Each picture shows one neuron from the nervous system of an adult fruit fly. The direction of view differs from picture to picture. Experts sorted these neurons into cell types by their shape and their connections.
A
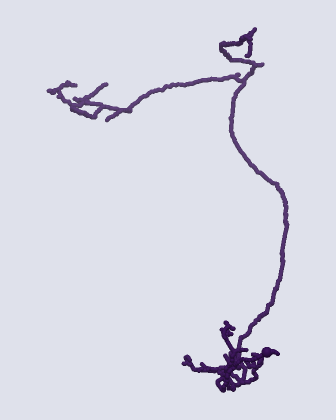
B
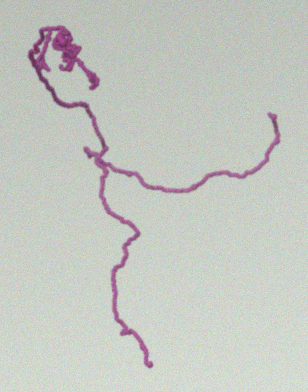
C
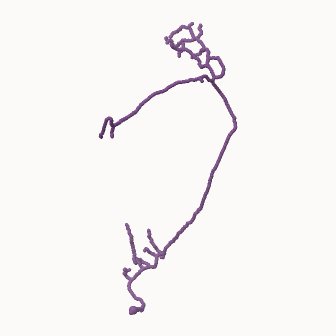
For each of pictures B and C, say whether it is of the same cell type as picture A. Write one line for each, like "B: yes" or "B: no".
B: no
C: yes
